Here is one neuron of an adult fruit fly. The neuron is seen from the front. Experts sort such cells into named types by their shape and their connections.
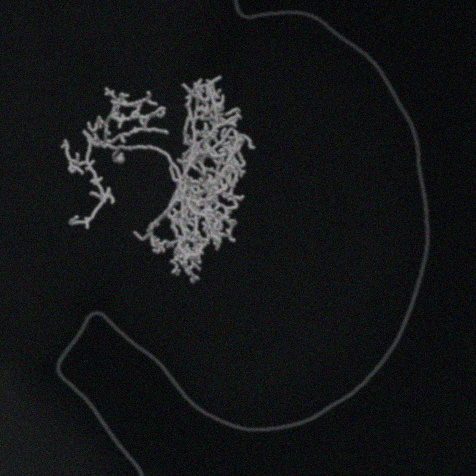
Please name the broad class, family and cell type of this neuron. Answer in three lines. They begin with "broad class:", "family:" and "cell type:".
broad class: visual projection neuron
family: hemilineage VPNp&v1_ventral
cell type: LT77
